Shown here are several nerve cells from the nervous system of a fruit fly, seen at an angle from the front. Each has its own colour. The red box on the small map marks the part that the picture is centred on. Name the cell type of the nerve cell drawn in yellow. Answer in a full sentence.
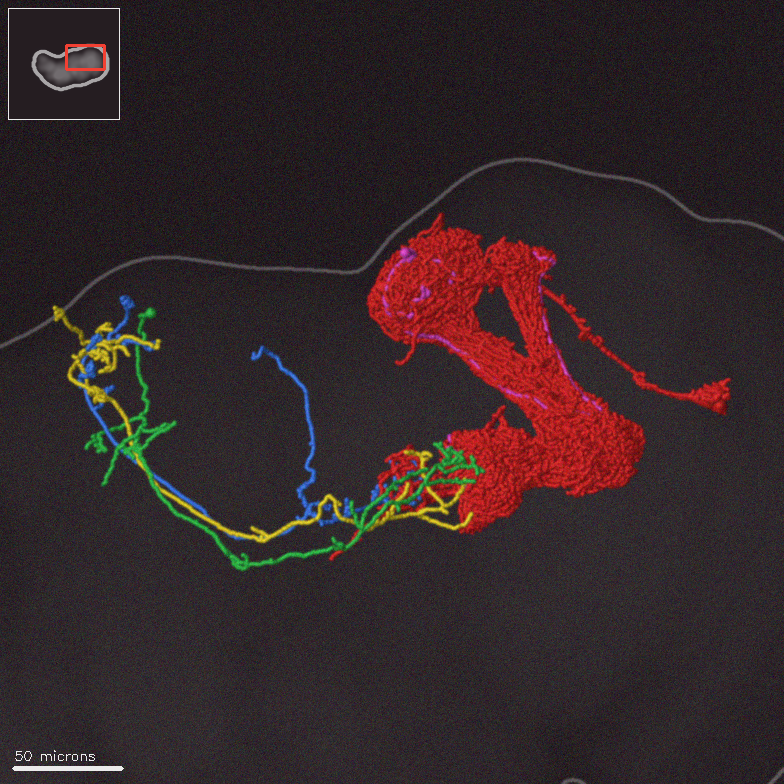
The cell type is KCg-m.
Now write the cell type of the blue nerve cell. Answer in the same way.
The cell type is KCa'b'-ap2.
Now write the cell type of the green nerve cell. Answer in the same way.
The cell type is KCg-d.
